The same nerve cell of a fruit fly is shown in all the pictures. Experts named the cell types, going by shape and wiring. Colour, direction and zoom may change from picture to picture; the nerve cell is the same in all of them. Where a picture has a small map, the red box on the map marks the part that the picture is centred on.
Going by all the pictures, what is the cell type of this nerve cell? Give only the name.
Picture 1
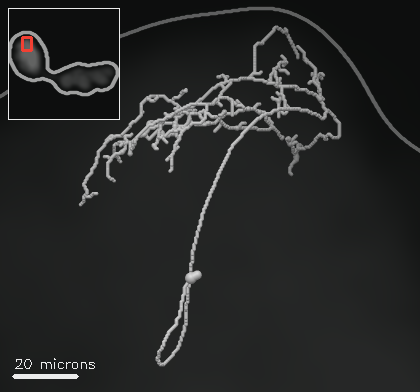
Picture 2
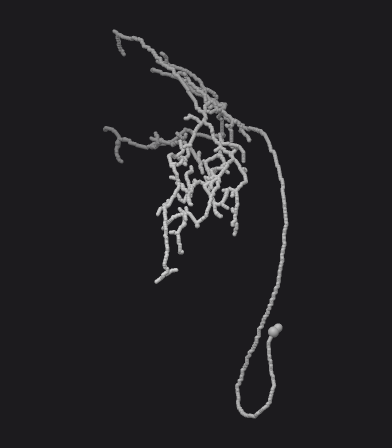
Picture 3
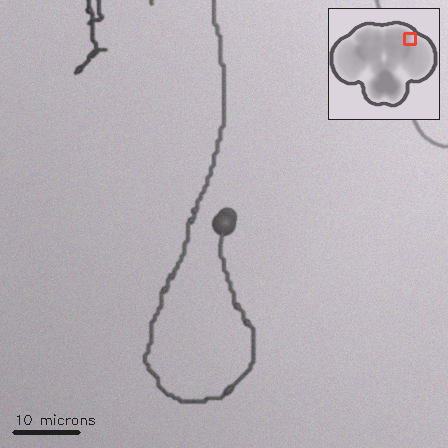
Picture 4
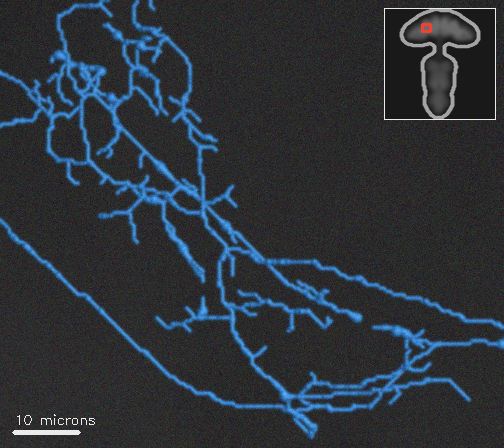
CB1242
